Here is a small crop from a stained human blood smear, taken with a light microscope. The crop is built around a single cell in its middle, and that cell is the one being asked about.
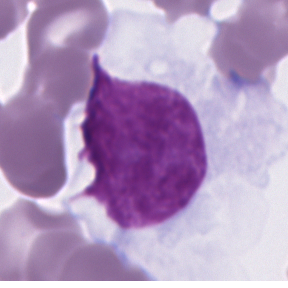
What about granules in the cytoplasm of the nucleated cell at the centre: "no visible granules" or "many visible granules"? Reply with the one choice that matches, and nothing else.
No visible granules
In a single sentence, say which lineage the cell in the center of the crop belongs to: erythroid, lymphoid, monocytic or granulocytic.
The lineage to which the central cell belongs is the lymphoid lineage.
